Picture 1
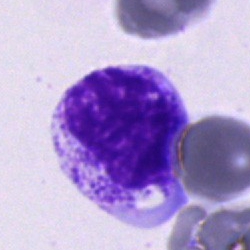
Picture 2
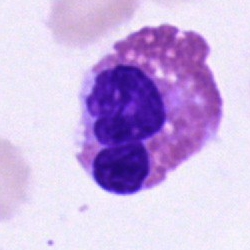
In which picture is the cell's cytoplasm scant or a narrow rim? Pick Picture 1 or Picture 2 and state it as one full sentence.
It is the cell in picture 1 whose nucleus fills most of it.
